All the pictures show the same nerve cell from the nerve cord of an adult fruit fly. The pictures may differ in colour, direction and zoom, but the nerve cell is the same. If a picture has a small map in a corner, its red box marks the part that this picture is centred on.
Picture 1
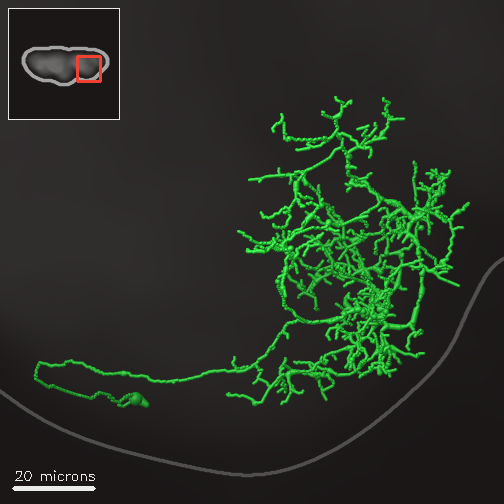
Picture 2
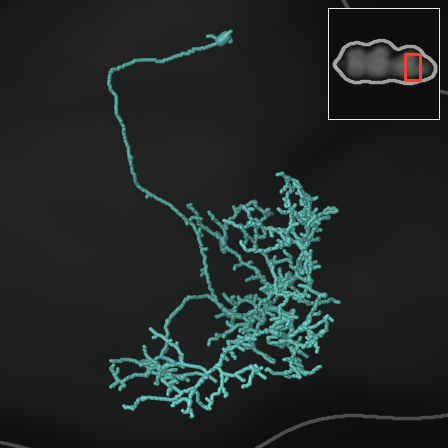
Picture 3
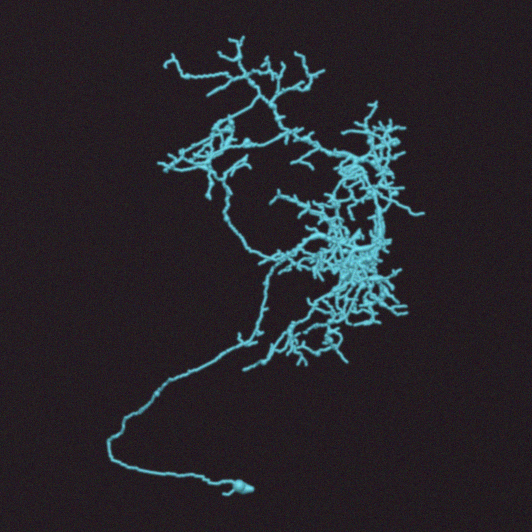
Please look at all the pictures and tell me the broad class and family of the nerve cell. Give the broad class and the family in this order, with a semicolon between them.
nerve-cord intrinsic neuron; hemilineage 13B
